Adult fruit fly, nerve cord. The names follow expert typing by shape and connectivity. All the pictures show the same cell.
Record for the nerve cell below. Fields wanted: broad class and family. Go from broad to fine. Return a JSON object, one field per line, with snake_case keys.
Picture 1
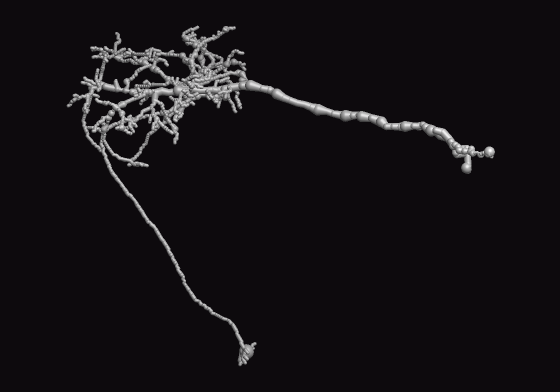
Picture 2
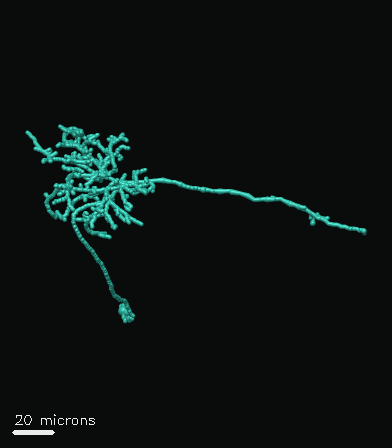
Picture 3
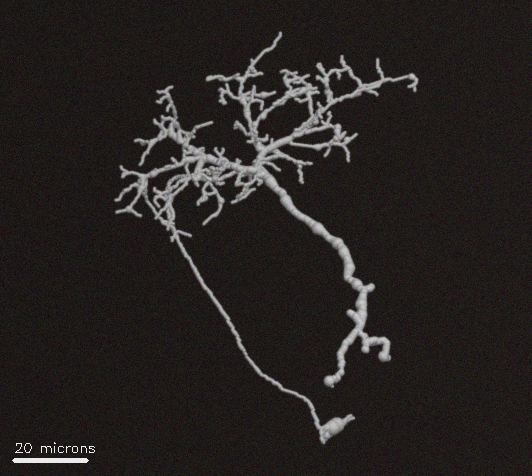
{
 "broad_class": "nerve-cord intrinsic neuron",
 "family": "hemilineage 06A"
}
